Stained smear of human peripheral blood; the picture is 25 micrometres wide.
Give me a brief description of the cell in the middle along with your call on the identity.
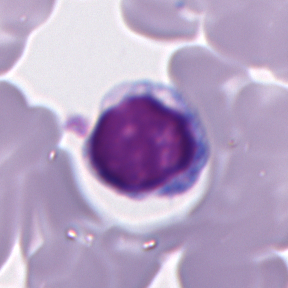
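Cytoplasm pale blue, with no visible granules. Chromatin dense and dark purple, with a few small paler patches. Cell outline roughly round. Cell: typical lymphocyte.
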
